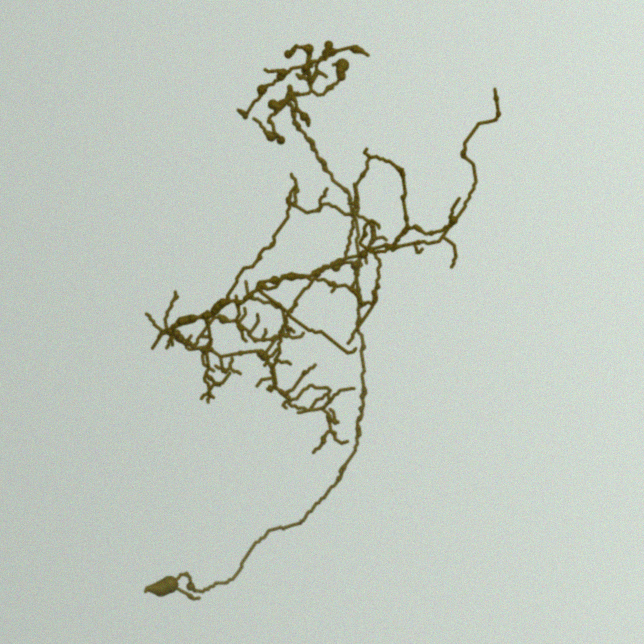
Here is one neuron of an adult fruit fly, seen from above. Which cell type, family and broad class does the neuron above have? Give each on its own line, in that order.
CB4121
hemilineage SLPal3_and_SLPal4_dorsal
central-brain intrinsic neuron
